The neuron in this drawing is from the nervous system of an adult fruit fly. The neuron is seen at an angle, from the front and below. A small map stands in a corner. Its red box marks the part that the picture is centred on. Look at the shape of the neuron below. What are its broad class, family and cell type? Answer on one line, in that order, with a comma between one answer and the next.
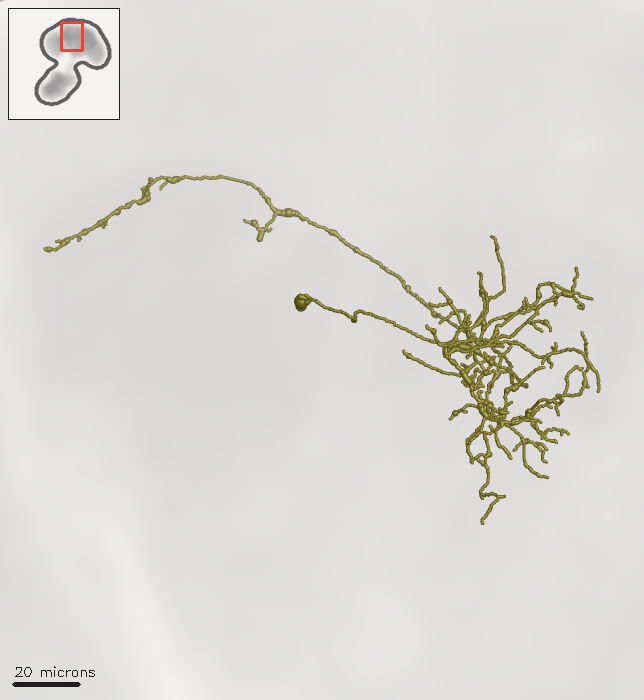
central-brain intrinsic neuron, hemilineage ALl1_ventral, M_lPNm11D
